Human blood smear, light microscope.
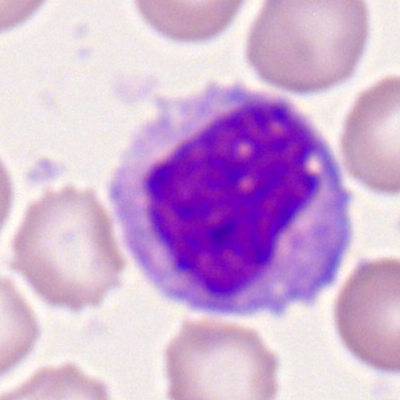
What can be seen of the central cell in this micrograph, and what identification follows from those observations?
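Roughly round in overall outline, the cell contains a single unlobed nucleus whose own outline is somewhat angular. This nucleus fills most of the cell. Its chromatin is deep purple and coarsely clumped. The answer: monocyte.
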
